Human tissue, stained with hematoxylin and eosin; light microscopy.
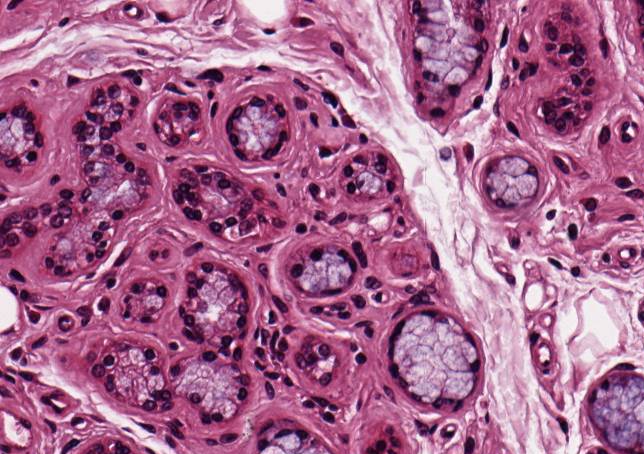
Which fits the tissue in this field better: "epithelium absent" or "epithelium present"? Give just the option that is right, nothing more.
Epithelium present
